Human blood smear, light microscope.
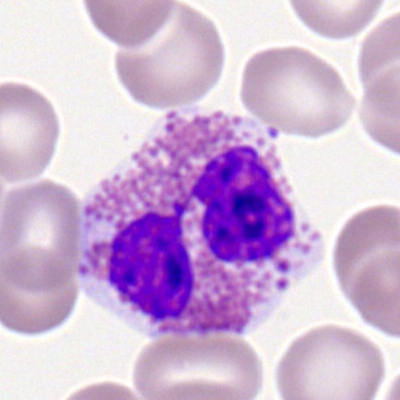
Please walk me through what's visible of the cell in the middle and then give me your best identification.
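First, the chromatin: dark purple and coarsely clumped. Next, the granules, which are round and of fairly even size. Then, between the two lobes, a pale, nearly colourless strip of cytoplasm. Last, the outline, which is irregular and somewhat angular rather than smoothly round. The cell in the middle is an eosinophil.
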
